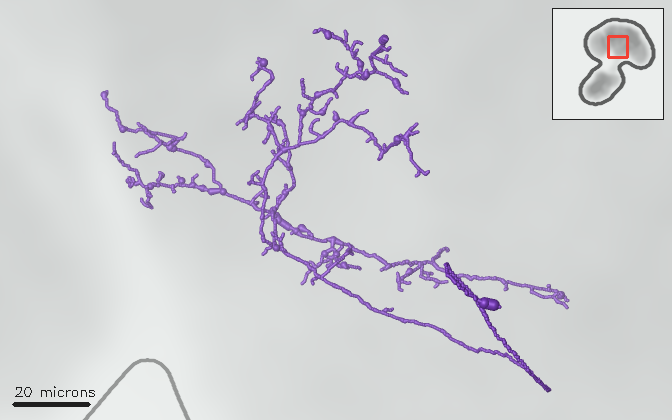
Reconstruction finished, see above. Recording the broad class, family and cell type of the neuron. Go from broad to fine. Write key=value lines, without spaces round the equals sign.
broad_class=central-brain intrinsic neuron
family=hemilineage MD3
cell_type=AMMC019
